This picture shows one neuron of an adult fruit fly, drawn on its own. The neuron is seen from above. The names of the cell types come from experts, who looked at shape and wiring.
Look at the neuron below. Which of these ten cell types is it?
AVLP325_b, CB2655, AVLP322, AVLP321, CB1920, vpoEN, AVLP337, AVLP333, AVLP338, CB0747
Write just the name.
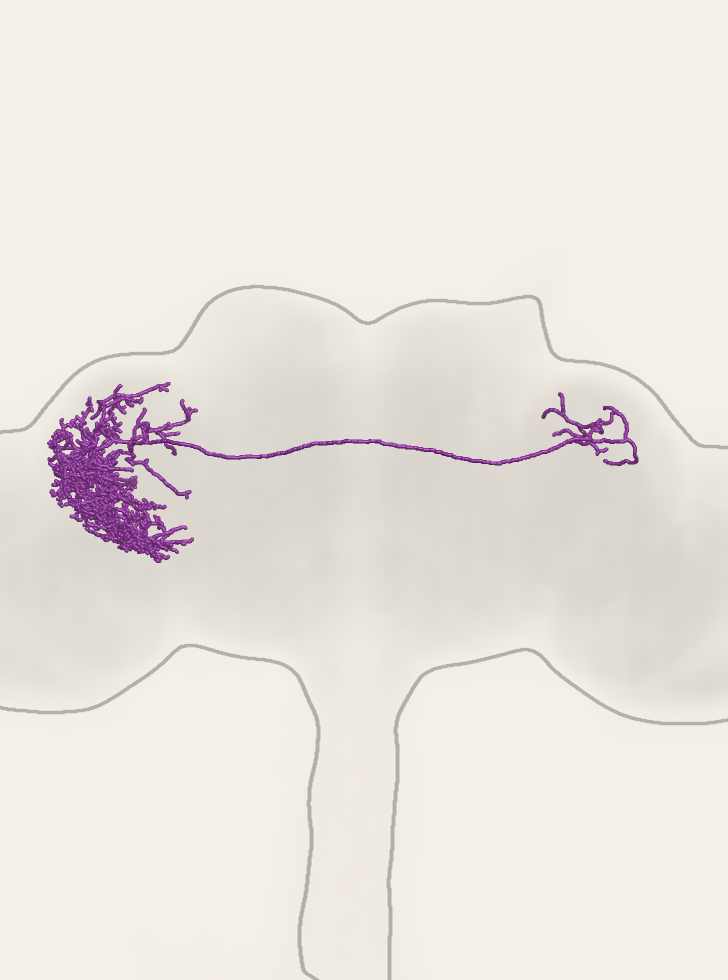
AVLP321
